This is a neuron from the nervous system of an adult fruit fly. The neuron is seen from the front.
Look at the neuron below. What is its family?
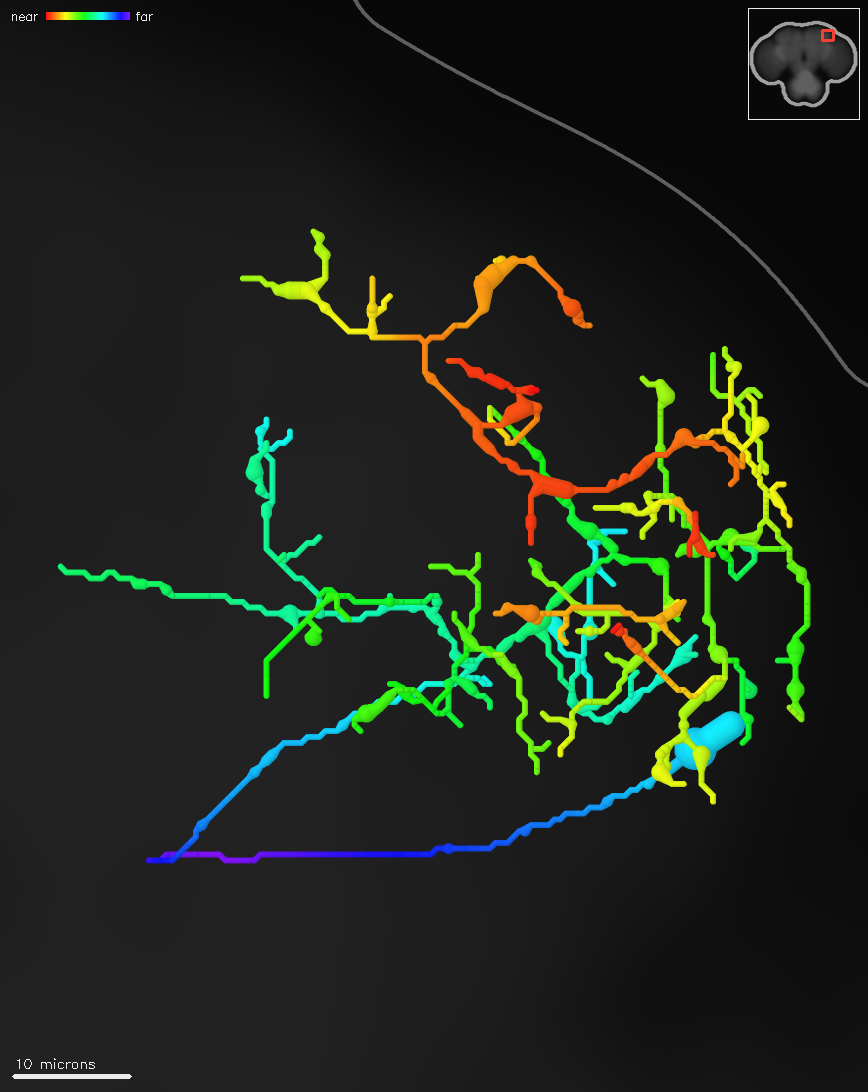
hemilineage LHp1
